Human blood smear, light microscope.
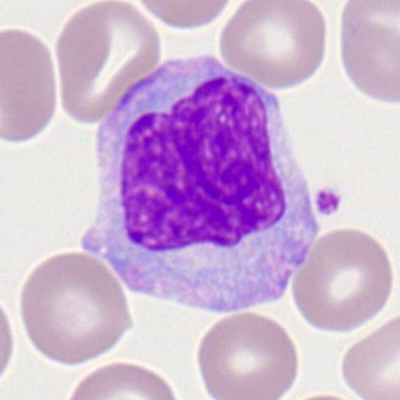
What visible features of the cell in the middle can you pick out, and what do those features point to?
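The nuclear outline is irregular and folded, with several indentations. Its chromatin is dark purple and clumped, with paler gaps that give it a mottled look. The cytoplasm is a pale greyish blue, with faint, fine pinkish granules scattered through it. The cell shown is a monocyte.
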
